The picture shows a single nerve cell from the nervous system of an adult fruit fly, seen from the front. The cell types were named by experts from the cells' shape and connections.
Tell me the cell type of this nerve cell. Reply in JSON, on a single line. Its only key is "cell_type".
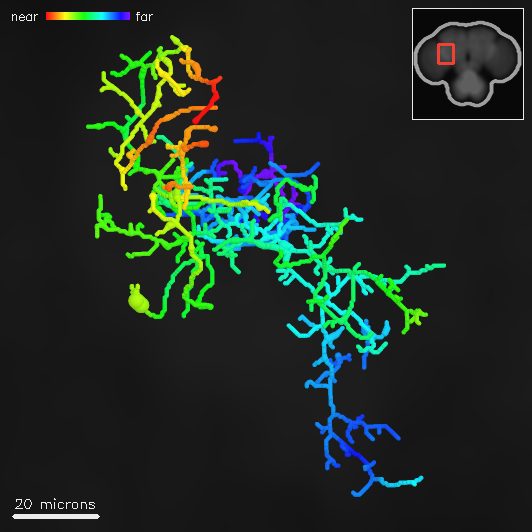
{"cell_type": "AVLP405"}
